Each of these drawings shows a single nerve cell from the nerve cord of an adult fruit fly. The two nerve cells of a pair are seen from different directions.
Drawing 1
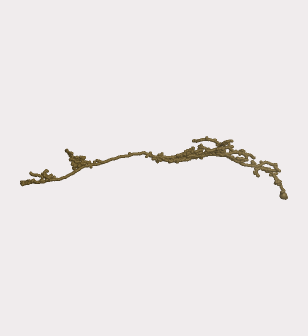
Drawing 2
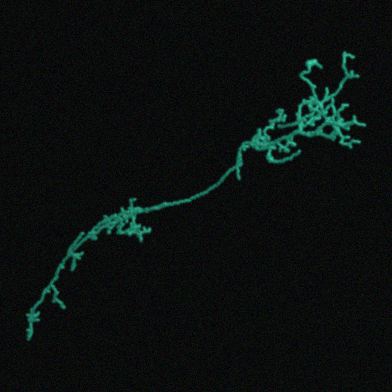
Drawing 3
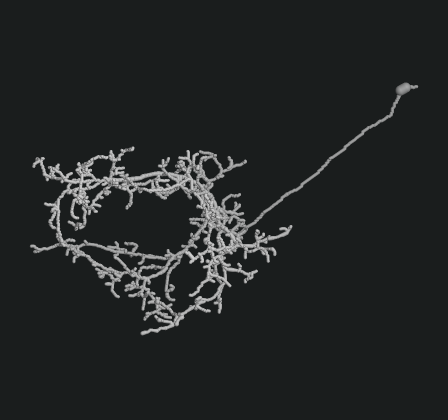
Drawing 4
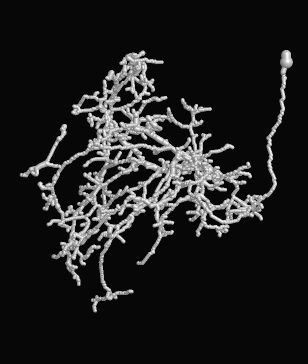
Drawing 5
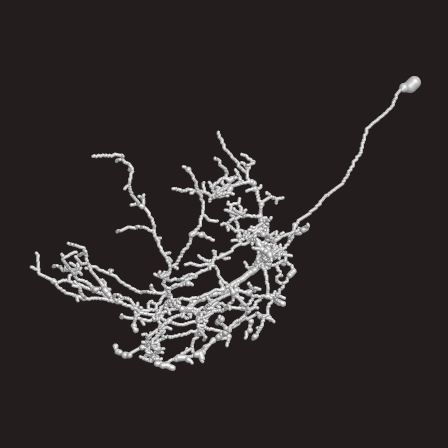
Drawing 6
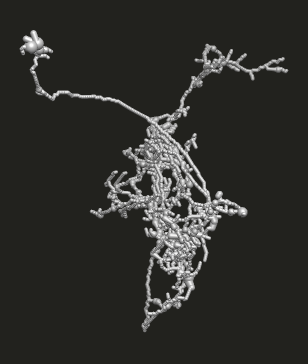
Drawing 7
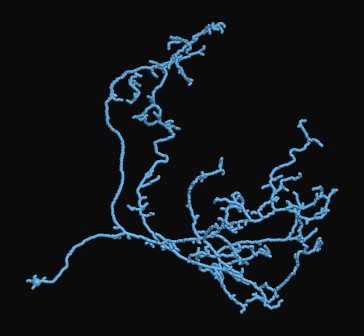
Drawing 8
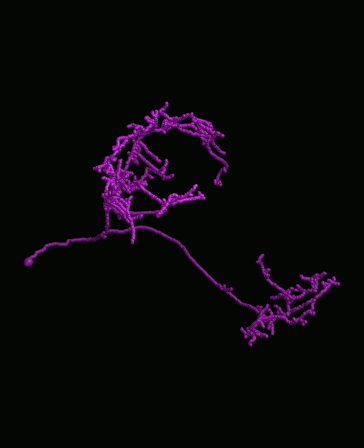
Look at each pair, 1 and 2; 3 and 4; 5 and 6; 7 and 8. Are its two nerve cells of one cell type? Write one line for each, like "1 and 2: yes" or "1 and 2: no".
1 and 2: yes
3 and 4: yes
5 and 6: no
7 and 8: yes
